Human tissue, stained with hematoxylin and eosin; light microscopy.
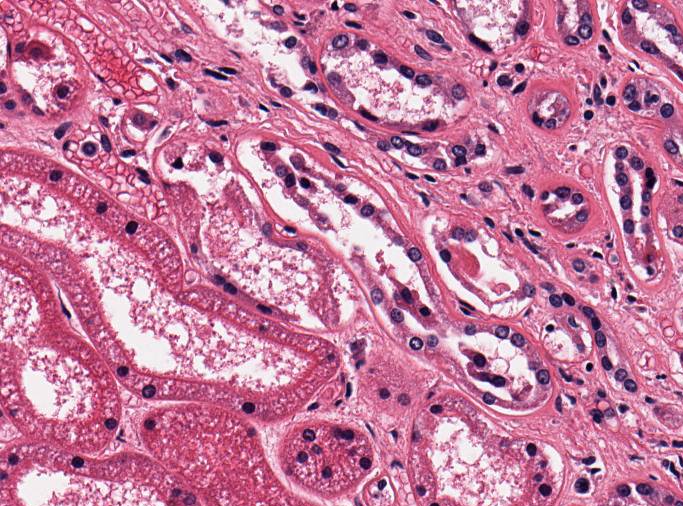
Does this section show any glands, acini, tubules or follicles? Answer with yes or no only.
Yes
